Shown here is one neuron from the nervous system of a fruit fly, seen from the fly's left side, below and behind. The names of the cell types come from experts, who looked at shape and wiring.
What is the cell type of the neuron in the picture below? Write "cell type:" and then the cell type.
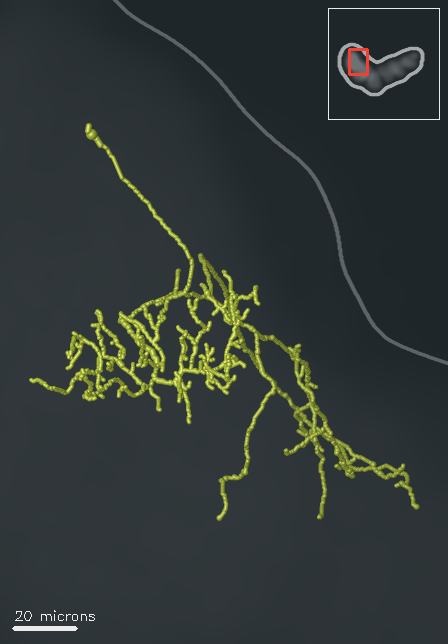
cell type: LC36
